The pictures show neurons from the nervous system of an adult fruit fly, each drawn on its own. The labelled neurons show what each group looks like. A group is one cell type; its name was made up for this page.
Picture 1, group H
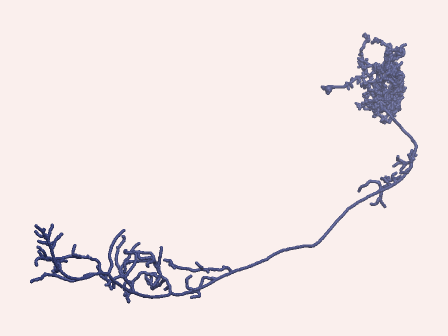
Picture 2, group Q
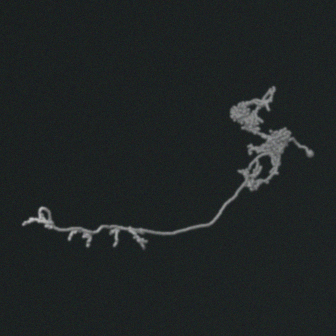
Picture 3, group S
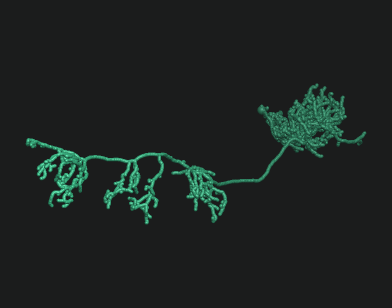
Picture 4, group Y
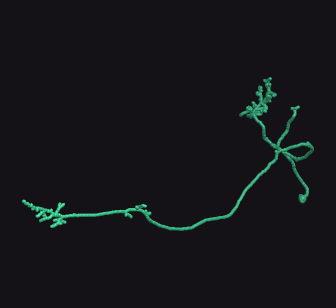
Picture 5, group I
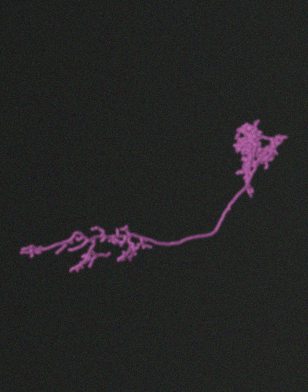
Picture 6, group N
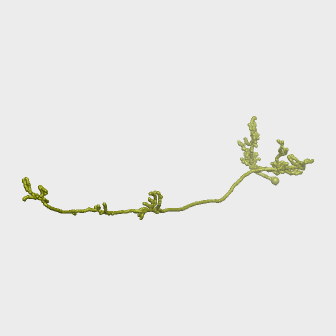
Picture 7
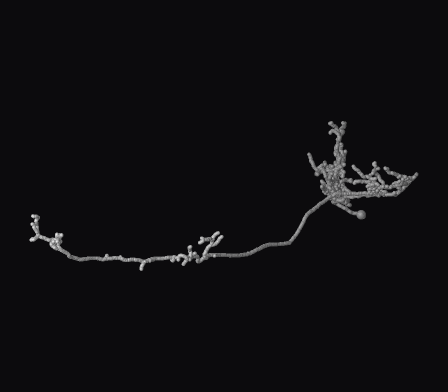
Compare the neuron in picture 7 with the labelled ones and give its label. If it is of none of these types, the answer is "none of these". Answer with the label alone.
group N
